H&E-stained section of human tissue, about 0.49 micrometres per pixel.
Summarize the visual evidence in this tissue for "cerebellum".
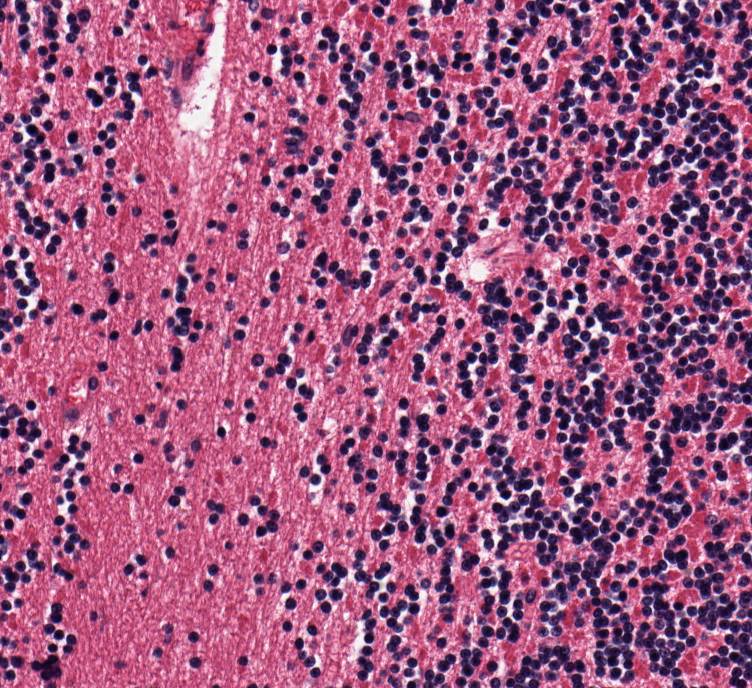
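Tissue is cerebellum. Nuclei densely packed on the right, thinning toward a paler pink left side. Most are small, round, dark purple nuclei with almost no visible cytoplasm. Many small irregular pink islands free of cells sit among the packed nuclei. In the pale left area, scattered nuclei often lie in short chains along fibre streaks.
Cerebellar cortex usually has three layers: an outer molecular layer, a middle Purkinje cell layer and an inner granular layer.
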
